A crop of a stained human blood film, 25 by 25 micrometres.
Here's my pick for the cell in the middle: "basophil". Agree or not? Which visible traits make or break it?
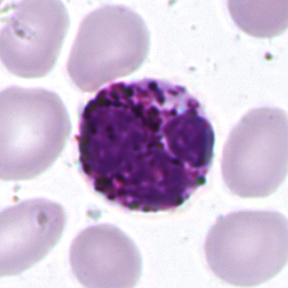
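Coarse, dark purple-black granules lie over the nucleus and partly hide its outline.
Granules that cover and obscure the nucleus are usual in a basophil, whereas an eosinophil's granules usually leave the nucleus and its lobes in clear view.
The name basophil therefore fits this cell, and eosinophil does not. The nuclear material stains a dense, dark purple, and the granules are scattered through the whole cell, most crowded along its upper-left edge. Only a little pale pinkish-lilac cytoplasm shows between the nucleus and the granules. The round, smooth outline does not tell the two apart.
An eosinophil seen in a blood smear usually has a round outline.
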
